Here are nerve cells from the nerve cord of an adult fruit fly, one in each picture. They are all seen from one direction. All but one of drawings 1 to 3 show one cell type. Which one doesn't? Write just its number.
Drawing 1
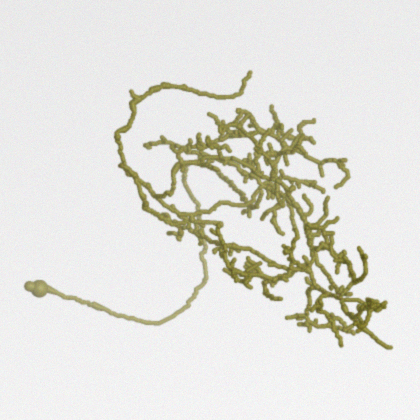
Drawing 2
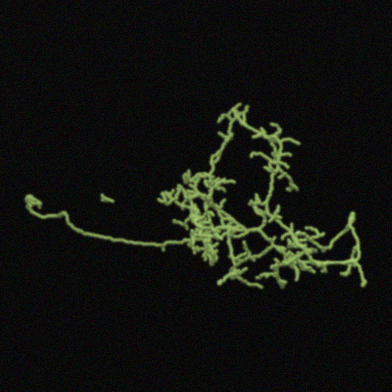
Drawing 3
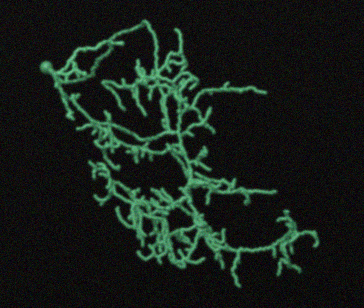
2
